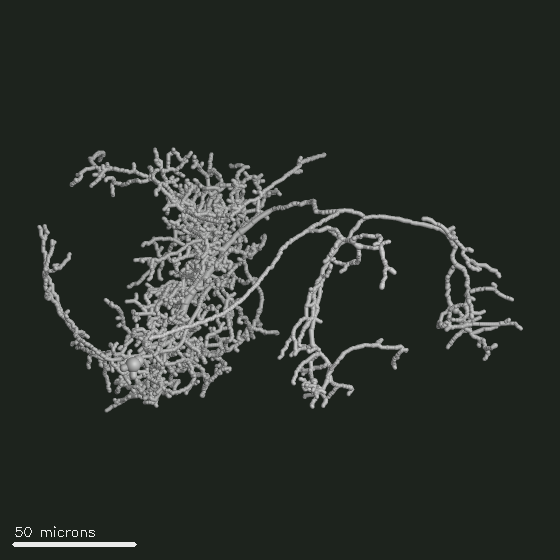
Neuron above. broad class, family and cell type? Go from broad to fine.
ascending neuron; hemilineage 07B; AN07B015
